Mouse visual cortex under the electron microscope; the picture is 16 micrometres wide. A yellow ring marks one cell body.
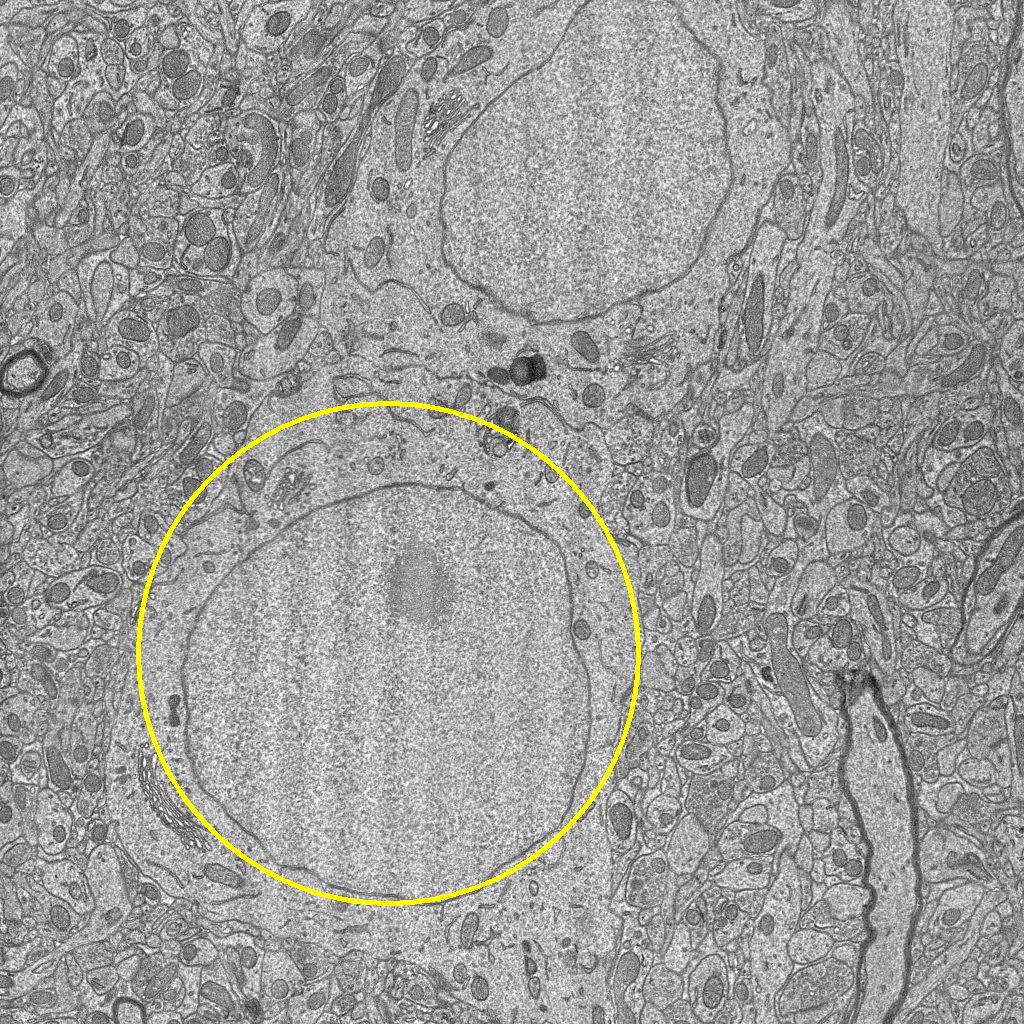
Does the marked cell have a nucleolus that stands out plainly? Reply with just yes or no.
Yes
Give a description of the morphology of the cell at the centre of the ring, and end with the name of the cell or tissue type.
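Look at the round nucleus here: its whole outline sits inside the ring, and the envelope runs smoothly, no deep folds. There's a stack of Golgi cisternae at its lower left, and another cell body with a large pale nucleus right above. That's an excitatory neuron.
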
